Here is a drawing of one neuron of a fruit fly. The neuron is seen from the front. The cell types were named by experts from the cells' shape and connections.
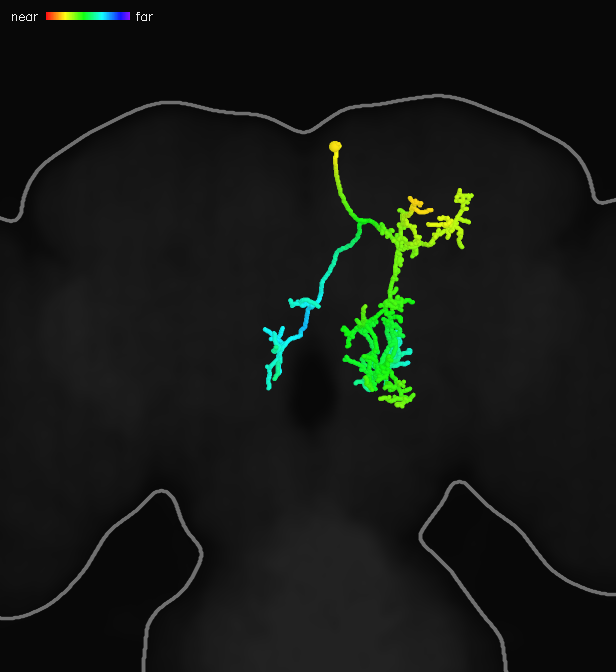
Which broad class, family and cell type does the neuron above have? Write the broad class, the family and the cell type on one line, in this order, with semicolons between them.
central-brain intrinsic neuron; hemilineage SMPad2; VES200m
